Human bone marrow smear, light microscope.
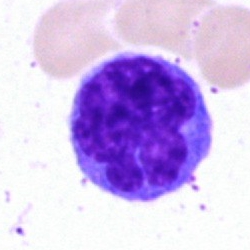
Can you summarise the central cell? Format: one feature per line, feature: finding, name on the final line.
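Outline: roughly round
Nucleus: lobulated, with several folds and clefts
Cleft: a narrow one running up from the lower edge
Nuclear extent: fills most of the cell
Granules: none distinct in the cytoplasm
Name: monocyte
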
